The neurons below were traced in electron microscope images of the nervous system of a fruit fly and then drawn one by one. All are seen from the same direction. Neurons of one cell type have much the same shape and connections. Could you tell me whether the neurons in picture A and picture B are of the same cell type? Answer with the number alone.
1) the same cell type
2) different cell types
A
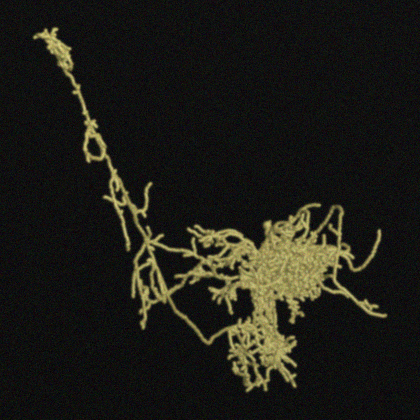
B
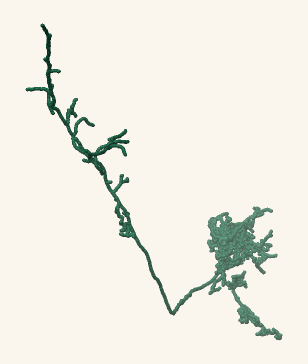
2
